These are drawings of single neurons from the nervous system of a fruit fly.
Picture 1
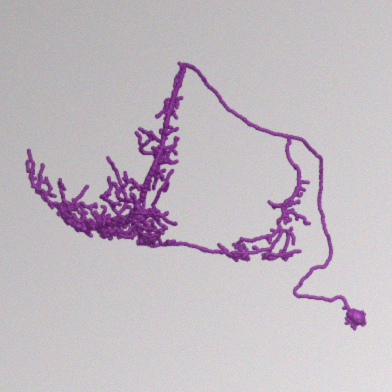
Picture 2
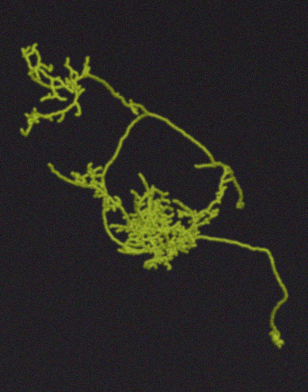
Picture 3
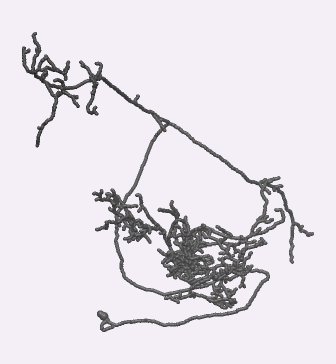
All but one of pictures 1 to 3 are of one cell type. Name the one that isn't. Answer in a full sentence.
The neuron in picture 1 is of another cell type than the rest.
